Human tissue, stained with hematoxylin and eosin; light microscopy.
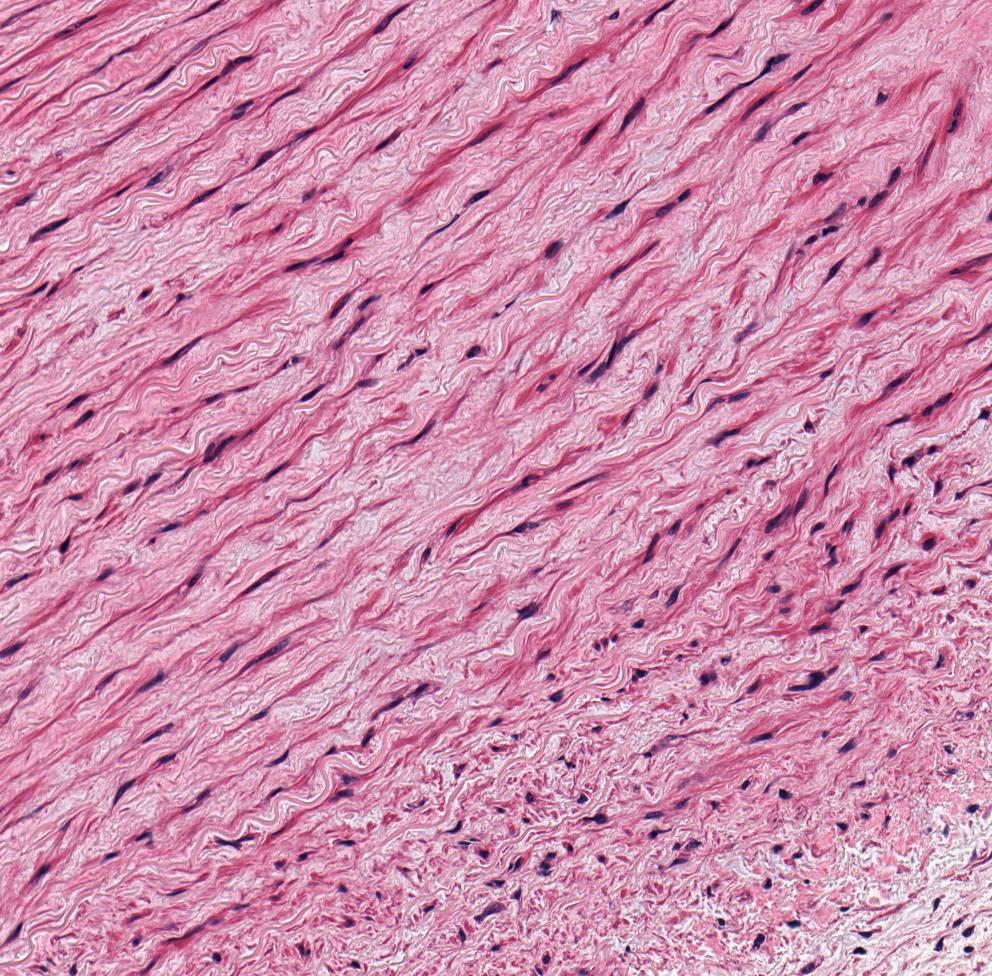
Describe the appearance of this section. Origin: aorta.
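Notice how the eosinophilic fibres are finely wavy along their length. Most nuclei are dark, slender and spindle-shaped, aligned with the fibre direction. They crowd more in the loose lower right than in the aligned bundles. Spindle cells show no cytoplasmic borders distinct from the fibres.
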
